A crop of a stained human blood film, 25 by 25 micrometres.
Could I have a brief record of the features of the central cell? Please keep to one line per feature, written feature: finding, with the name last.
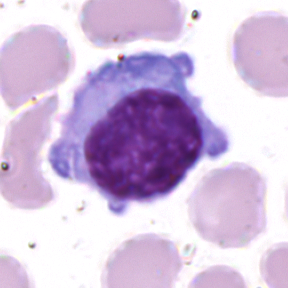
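Blebs: rounded, at upper right, right and bottom
Nucleus: off-centre, toward lower right
Chromatin: dark purple, coarsely clumped, small paler patches between clumps
Cytoplasm: deeper blue at outer edge than beside nucleus
Name: plasma cell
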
